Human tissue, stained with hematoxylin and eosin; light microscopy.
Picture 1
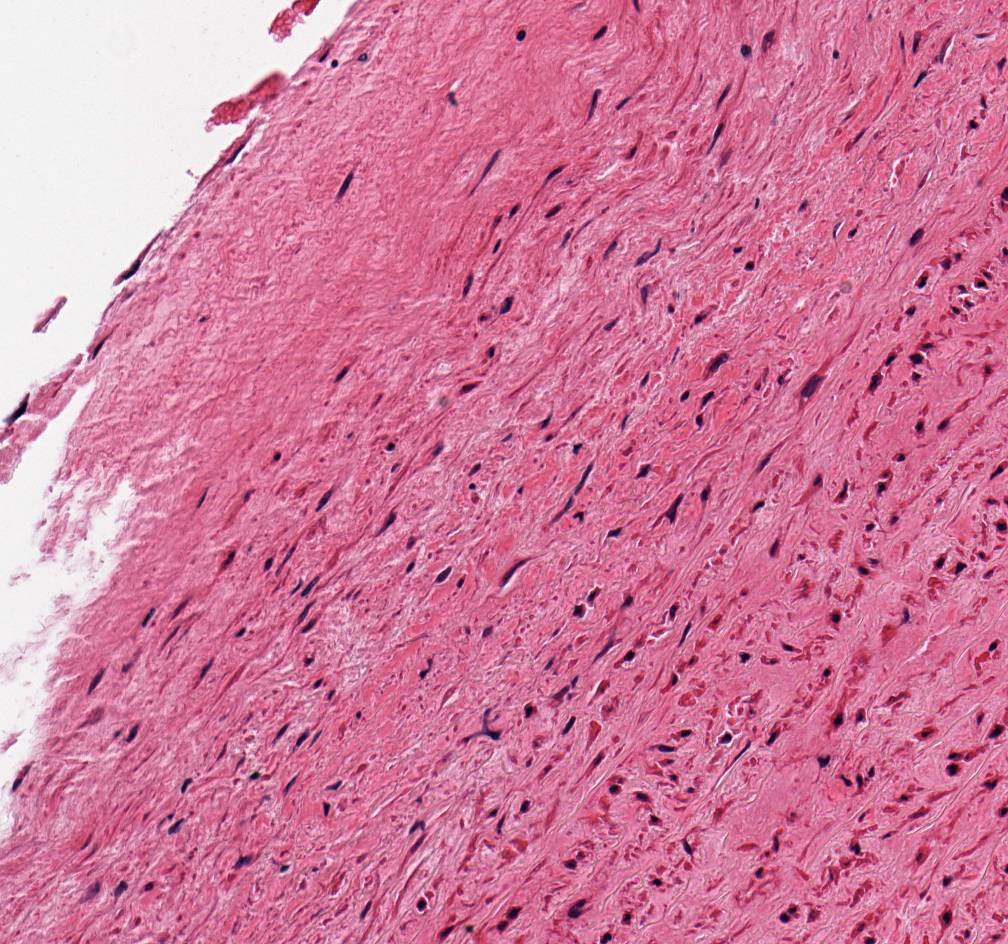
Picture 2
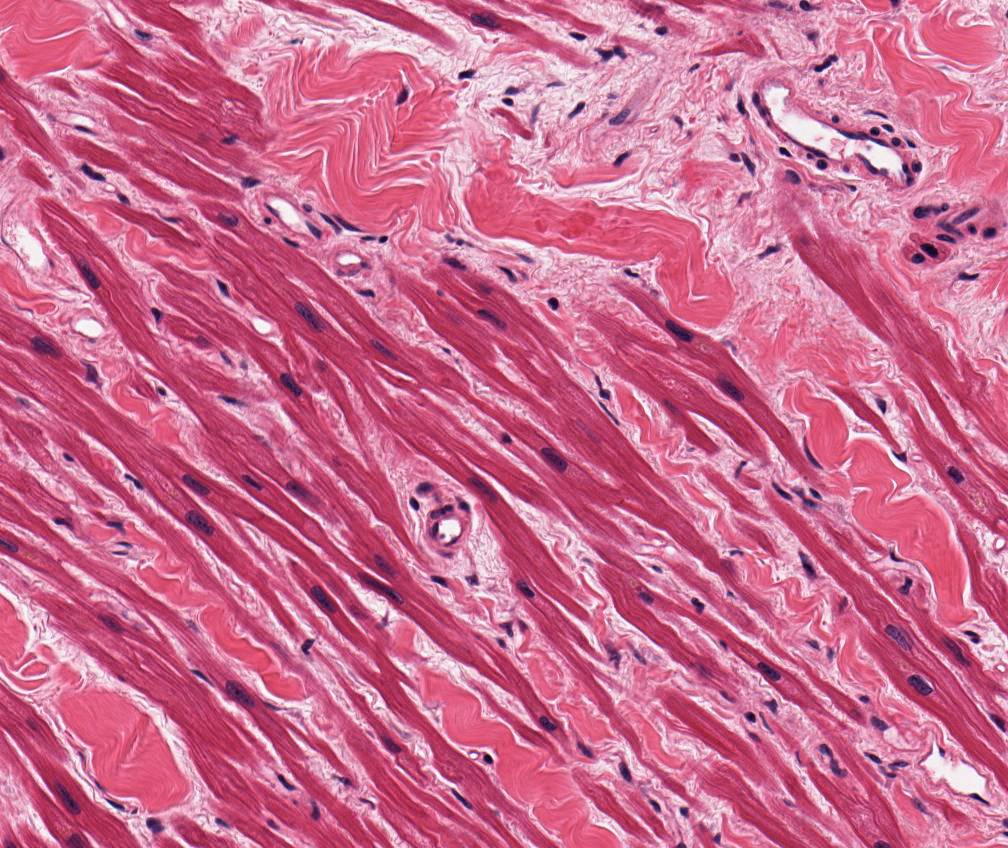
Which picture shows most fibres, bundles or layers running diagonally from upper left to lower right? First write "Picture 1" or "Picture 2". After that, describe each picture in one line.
Picture 2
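Picture 1: The fibres and elongated nuclei run diagonally from lower left to upper right, roughly parallel to the free edge.
Picture 2: Long bundles of fibres run diagonally from the upper left toward the lower right across most of the field.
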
